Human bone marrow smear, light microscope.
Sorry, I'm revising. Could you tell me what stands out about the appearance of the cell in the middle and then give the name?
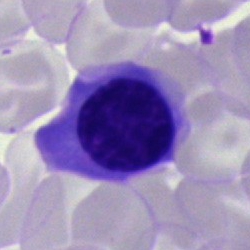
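First I notice the nucleus sitting off-centre, toward the right. Its chromatin is dark and densely condensed, with only small paler patches. The cytoplasm is deep blue, widest to the lower left of the nucleus, and I see no granules. It's an erythroblast.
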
